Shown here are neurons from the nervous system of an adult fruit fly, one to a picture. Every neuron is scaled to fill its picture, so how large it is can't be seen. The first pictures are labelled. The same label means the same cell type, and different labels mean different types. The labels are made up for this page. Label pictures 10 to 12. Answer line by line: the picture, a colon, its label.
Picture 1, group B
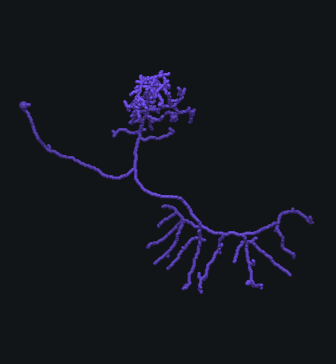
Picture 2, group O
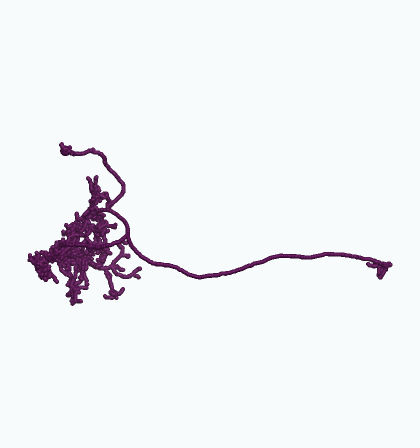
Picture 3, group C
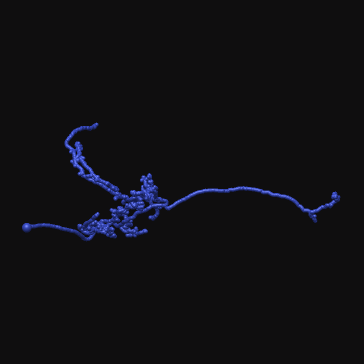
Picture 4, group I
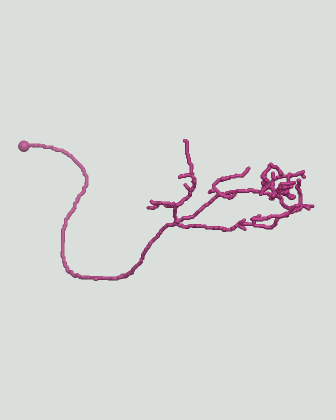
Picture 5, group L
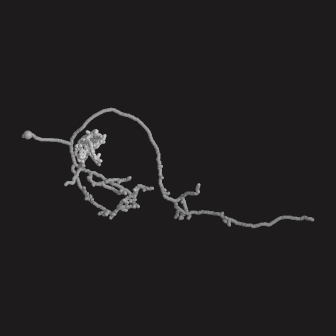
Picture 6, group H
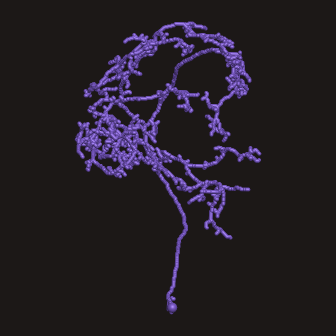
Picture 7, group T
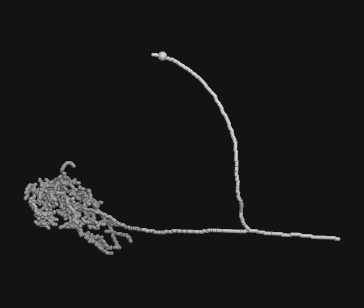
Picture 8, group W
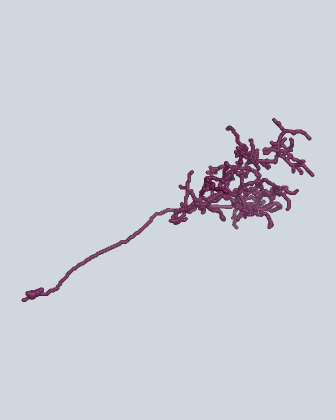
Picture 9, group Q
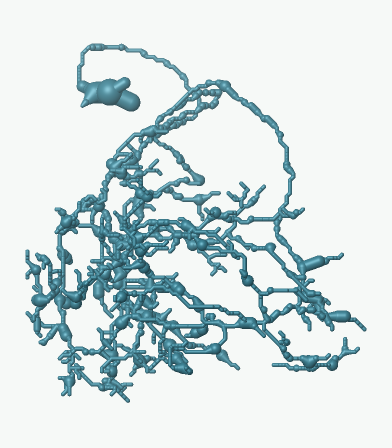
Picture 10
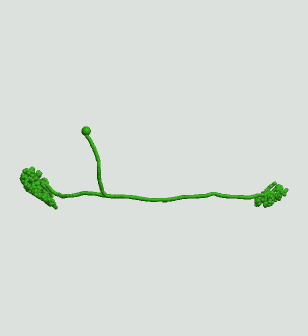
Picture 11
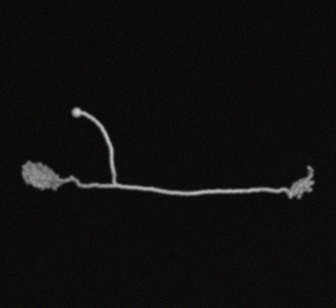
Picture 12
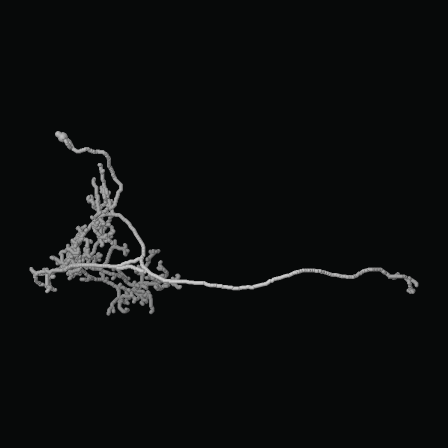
10: group T
11: group T
12: group O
